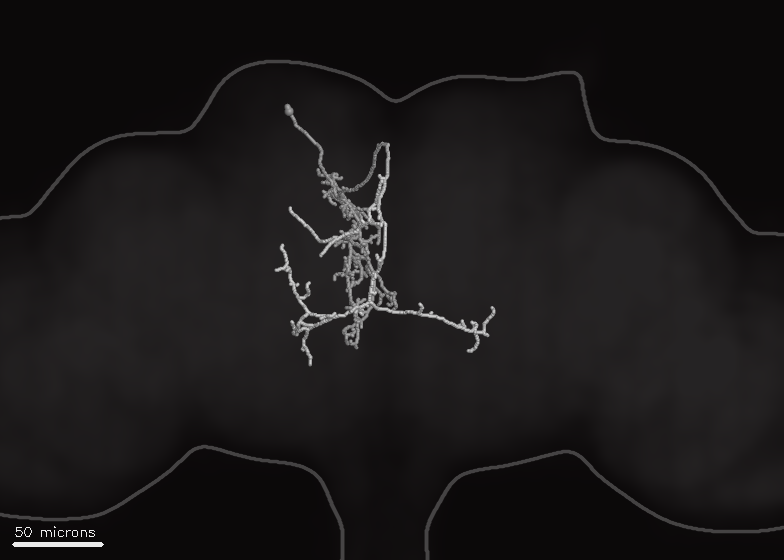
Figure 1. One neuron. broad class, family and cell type: central-brain intrinsic neuron; hemilineage FLAa2; PRW012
